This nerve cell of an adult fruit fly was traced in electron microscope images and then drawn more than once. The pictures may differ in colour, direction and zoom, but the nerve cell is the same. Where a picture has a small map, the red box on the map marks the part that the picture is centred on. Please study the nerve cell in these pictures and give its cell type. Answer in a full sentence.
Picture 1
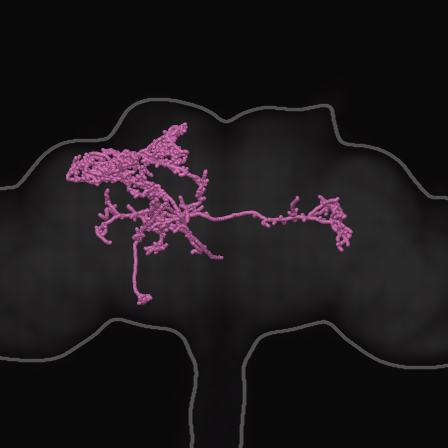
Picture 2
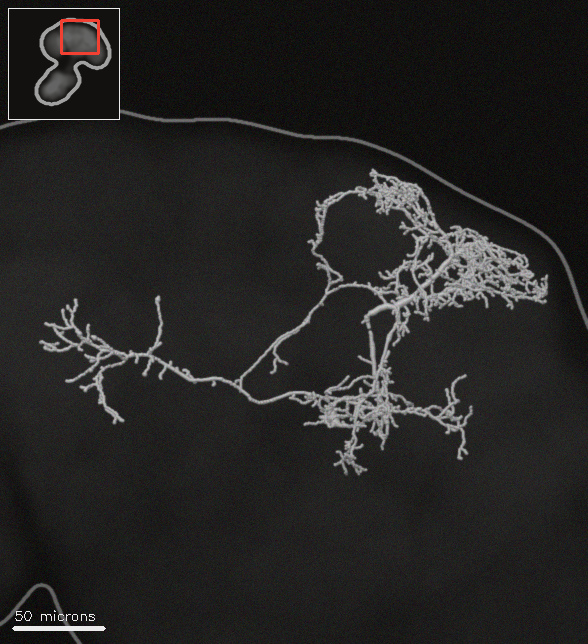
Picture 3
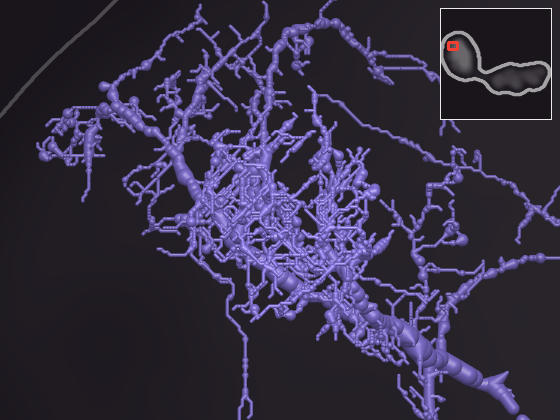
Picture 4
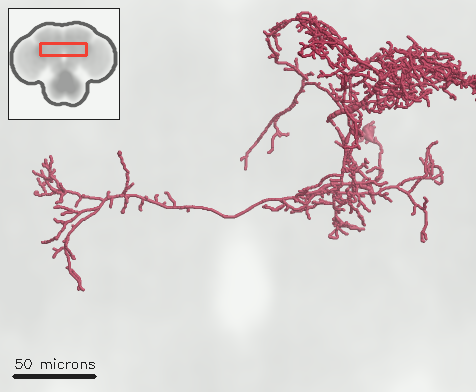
The cell type is AOTU100m.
